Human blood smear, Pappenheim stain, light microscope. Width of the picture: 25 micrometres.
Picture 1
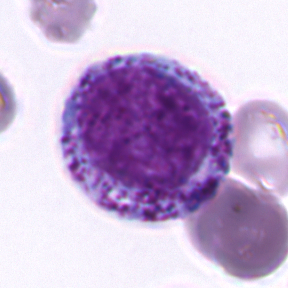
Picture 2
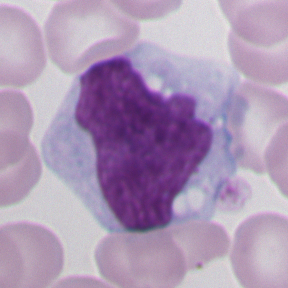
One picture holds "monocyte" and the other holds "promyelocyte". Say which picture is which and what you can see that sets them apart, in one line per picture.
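In picture 1 we see a promyelocyte: The cytoplasm holds many coarse dark purple granules.
In picture 2 we see a monocyte: No distinct granules are visible in the cytoplasm.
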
